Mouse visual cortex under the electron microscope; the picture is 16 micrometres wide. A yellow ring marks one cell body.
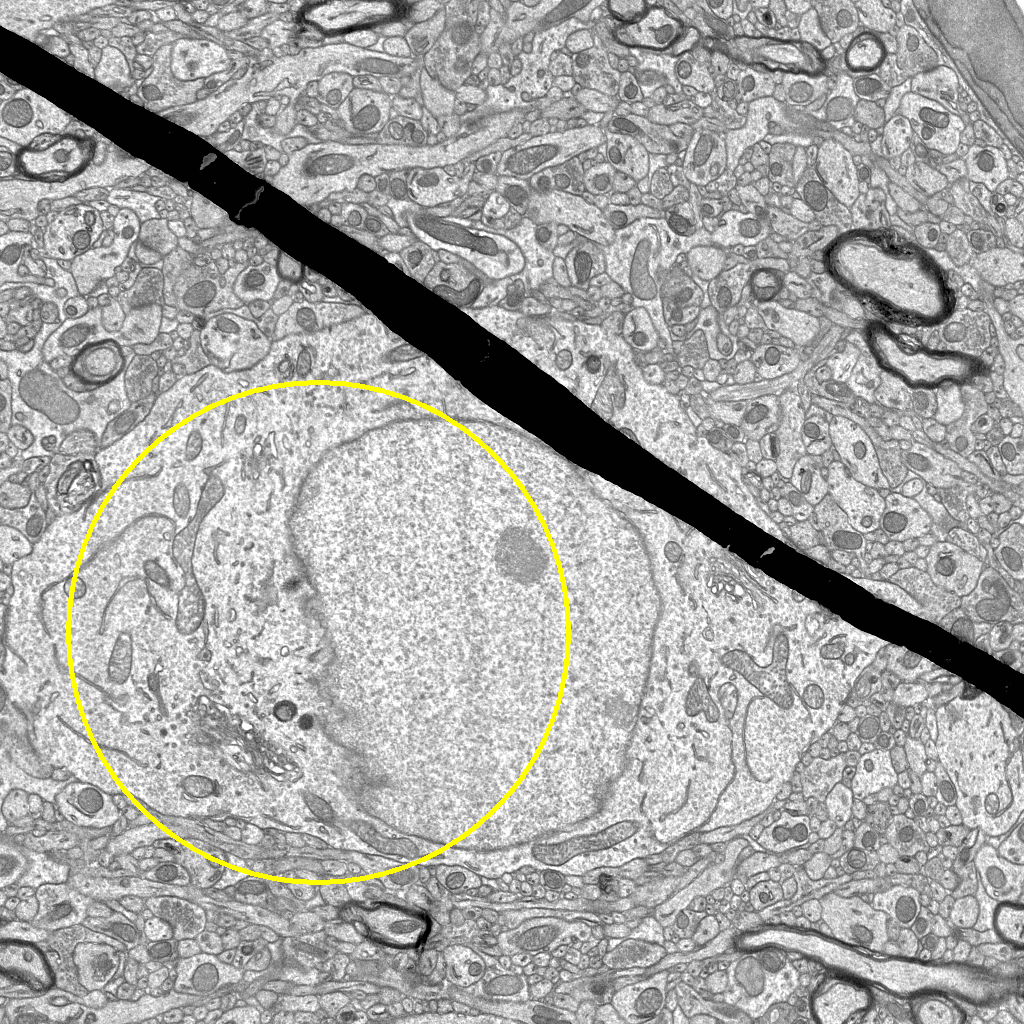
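Oligodendrocyte in mouse visual cortex, electron micrograph. The nuclear outline is smooth, without deep infoldings, and the chromatin is fine and evenly spread, with no dense clumps against the envelope. One round, moderately dense nucleolus sits in the upper right of the nucleus. Pale cytoplasm forms its widest band on the nucleus's left side.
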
